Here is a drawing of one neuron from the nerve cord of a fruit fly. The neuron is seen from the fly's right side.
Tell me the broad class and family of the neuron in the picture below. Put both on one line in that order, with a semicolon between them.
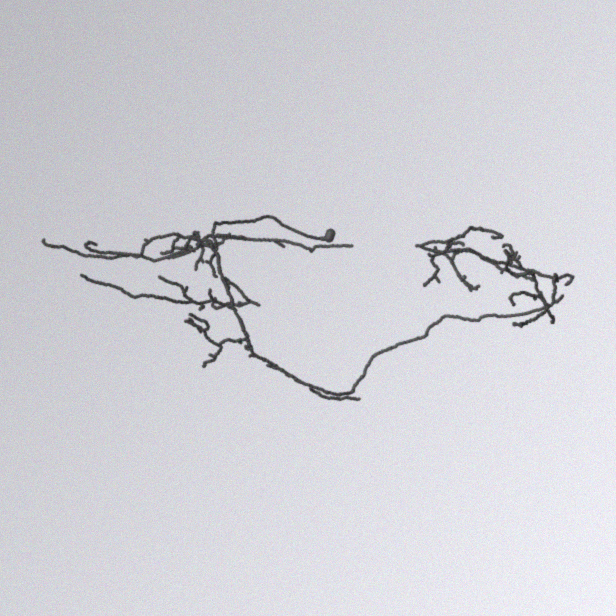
nerve-cord intrinsic neuron; hemilineage 17A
